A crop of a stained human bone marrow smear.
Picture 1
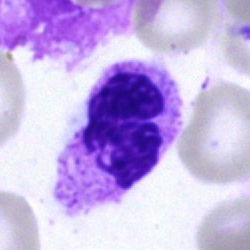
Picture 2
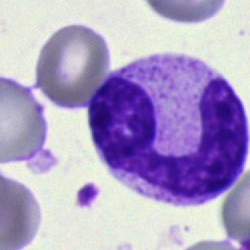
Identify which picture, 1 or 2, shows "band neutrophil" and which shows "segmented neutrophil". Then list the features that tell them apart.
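Picture 1 shows the segmented neutrophil, and picture 2 shows the band neutrophil. First, the nucleus: in picture 2 it is one continuous band curved into a U that opens upward, not divided into separate lobes.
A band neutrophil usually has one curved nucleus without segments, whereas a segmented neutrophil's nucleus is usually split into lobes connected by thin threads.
Second, the outline: the cell in picture 1 is irregular and elongated along a line from upper right to lower left, and its chromatin is dark purple and coarsely clumped. Third, the cytoplasm: in picture 1 it is pale lilac and broadest toward the lower left, while in picture 2 it is pale lilac and fills the hollow of the U. Last, fine purple granules are sprinkled through the cytoplasm in both.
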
